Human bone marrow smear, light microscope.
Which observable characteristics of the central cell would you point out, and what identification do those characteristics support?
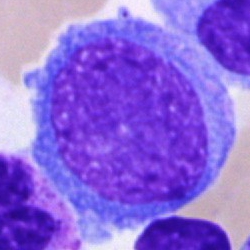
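Its outline is roughly round, though the surface is uneven, with small knobbly blebs along the edge. The nucleus fills most of the cell, leaving a narrow rim of cytoplasm without distinct granules. It is a blast.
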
